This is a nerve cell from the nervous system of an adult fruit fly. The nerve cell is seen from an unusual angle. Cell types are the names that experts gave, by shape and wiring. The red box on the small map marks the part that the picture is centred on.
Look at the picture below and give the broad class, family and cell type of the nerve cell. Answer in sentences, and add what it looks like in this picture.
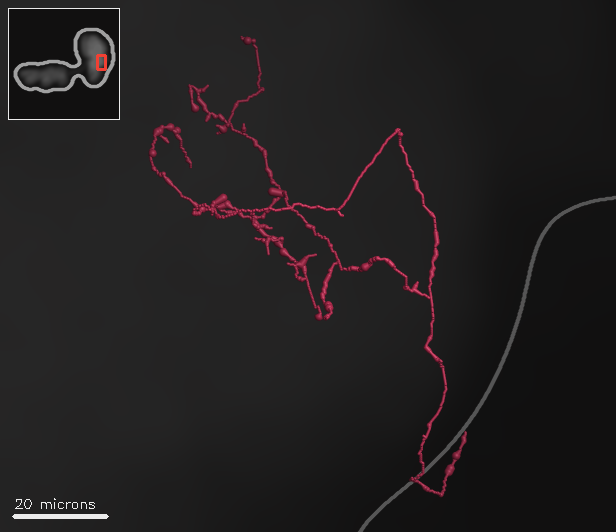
This is a sensory neuron entering the brain. The name of its family is class gustatory. The cell type is PhG7. No cell body is drawn. From top to bottom in the picture it spans about 100 microns.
